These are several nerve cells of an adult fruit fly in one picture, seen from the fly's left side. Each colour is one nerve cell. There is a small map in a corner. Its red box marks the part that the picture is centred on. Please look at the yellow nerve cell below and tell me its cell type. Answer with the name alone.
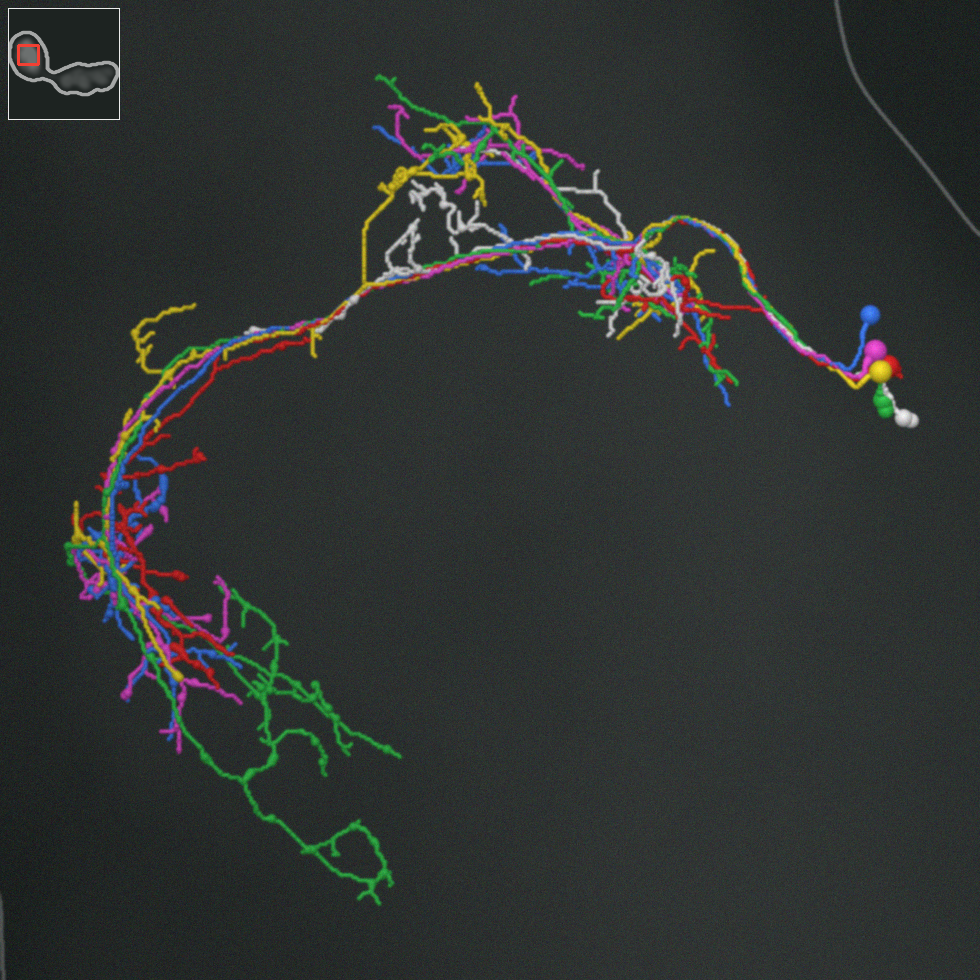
CB2996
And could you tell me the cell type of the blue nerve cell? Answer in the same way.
CB2995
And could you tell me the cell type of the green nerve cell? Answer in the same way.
CB4096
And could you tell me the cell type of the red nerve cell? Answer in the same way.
CB2902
